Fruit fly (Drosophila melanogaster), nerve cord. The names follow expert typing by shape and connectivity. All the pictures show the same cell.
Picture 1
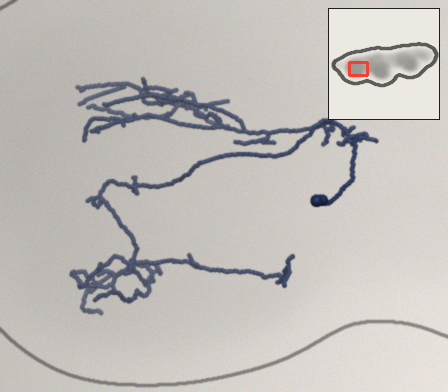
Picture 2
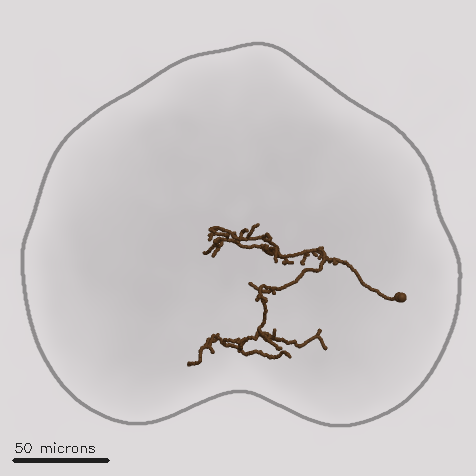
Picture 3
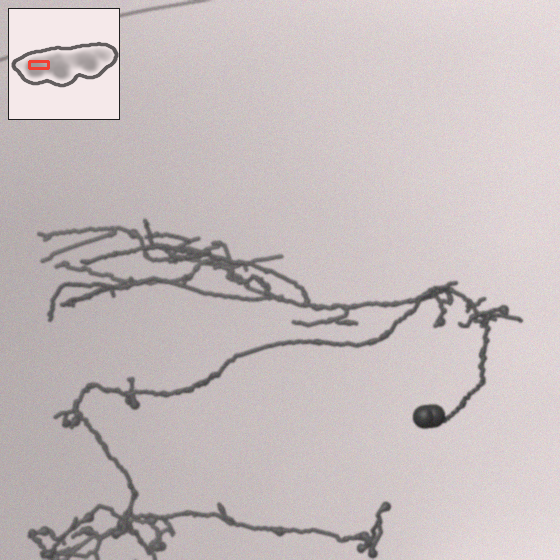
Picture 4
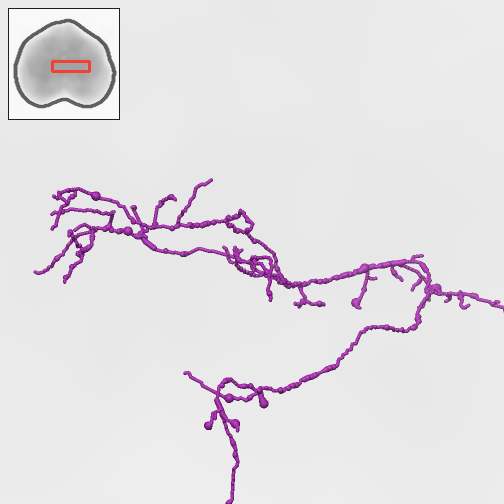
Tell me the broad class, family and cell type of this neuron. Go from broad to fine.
nerve-cord intrinsic neuron; hemilineage 12A; IN12A064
